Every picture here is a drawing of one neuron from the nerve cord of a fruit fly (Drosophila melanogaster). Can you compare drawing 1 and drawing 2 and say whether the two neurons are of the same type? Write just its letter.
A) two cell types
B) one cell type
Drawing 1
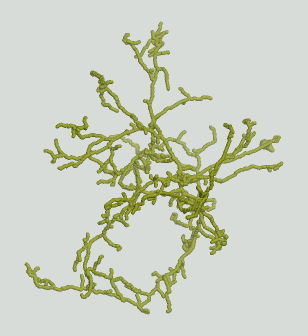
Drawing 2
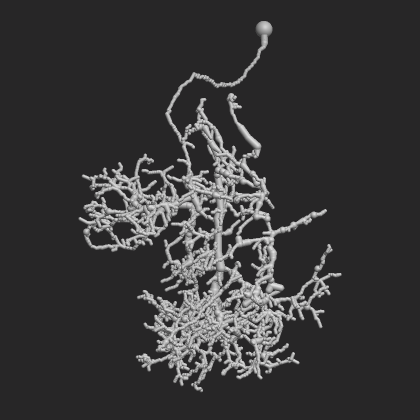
A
